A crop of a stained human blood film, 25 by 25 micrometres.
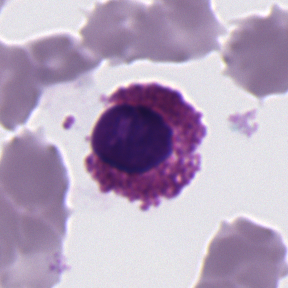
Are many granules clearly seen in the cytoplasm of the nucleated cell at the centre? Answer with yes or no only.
Yes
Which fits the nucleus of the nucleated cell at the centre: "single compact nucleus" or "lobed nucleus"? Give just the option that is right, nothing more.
Single compact nucleus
